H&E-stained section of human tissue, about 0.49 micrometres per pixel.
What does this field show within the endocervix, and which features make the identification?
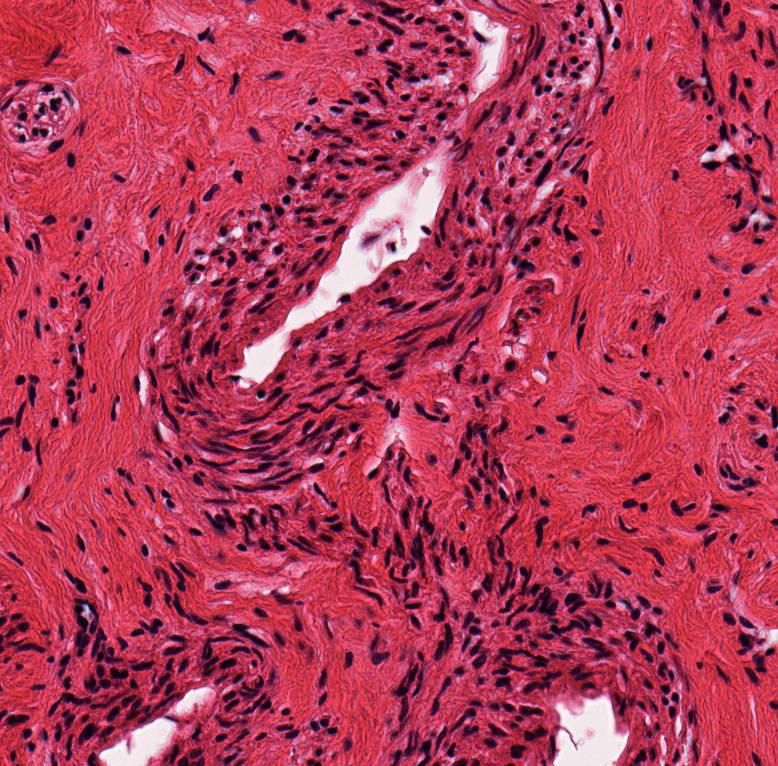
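The part shown is dense connective tissue: dense, pink collagenous stroma, through which wind more cellular bands of spindle cells. The spindle cell nuclei are dark, slender and elongated, with tapered ends. An elongated, slit-like empty space runs diagonally from the centre toward the upper right, and spindle cells and fibres form concentric, whorled layers around it.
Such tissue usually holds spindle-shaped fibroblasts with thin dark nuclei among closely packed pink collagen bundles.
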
